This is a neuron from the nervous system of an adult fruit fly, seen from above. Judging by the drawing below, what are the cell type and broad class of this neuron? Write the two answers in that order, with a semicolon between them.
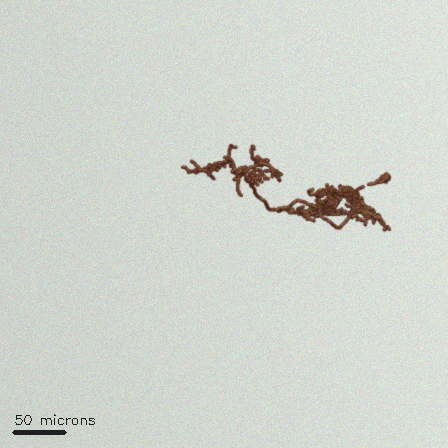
SMP028; central-brain intrinsic neuron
